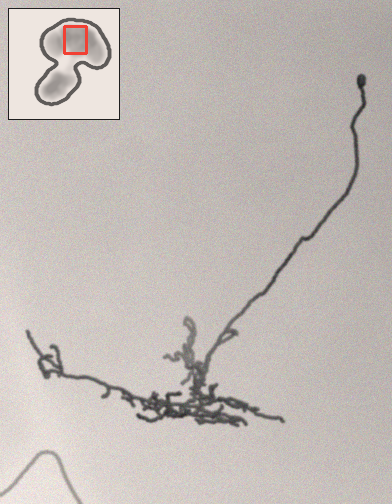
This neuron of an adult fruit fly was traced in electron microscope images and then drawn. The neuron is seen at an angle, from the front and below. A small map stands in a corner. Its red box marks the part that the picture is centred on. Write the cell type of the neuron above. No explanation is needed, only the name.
AMMC002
